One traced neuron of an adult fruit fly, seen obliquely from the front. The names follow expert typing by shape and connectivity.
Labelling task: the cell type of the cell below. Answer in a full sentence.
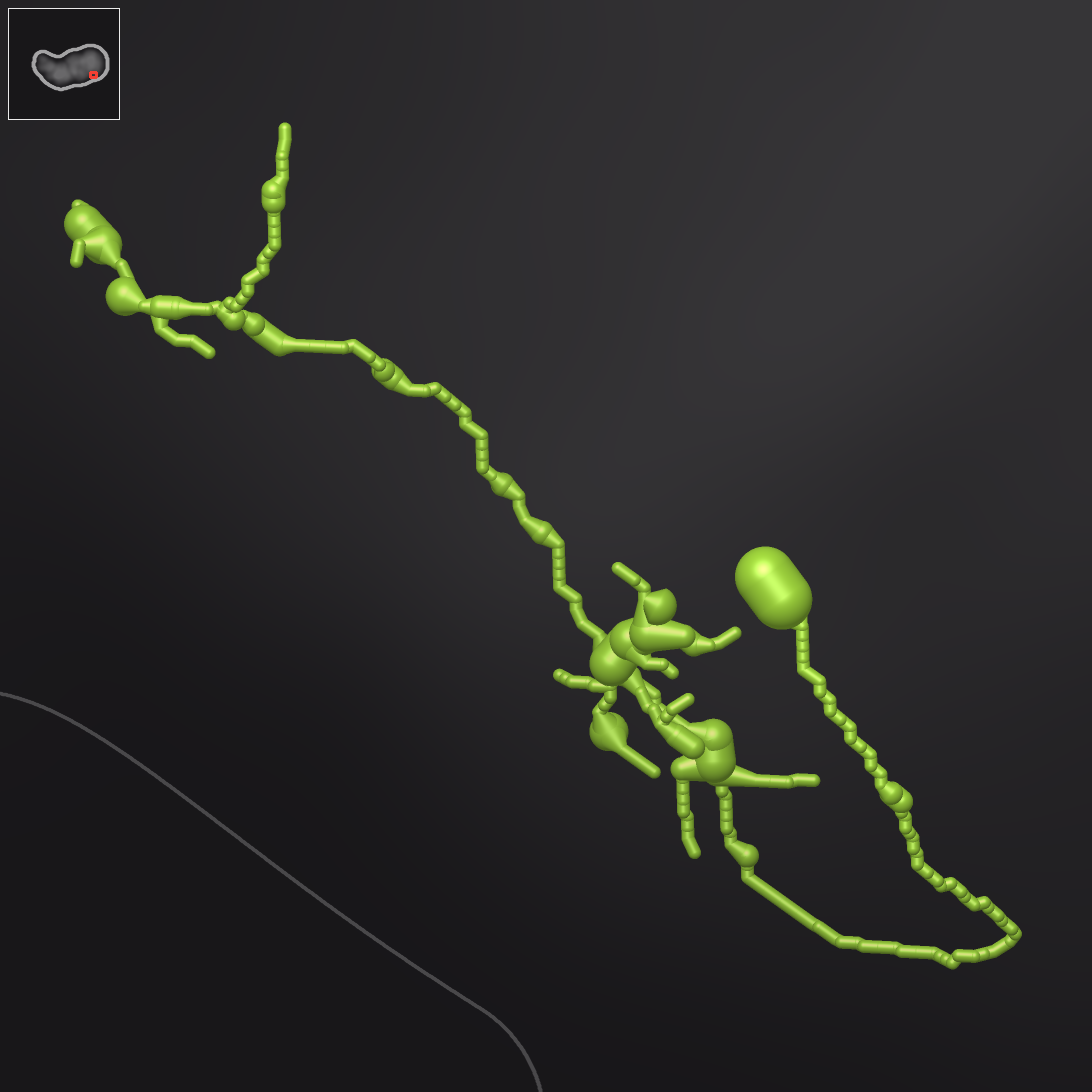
The cell type is Mi9.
